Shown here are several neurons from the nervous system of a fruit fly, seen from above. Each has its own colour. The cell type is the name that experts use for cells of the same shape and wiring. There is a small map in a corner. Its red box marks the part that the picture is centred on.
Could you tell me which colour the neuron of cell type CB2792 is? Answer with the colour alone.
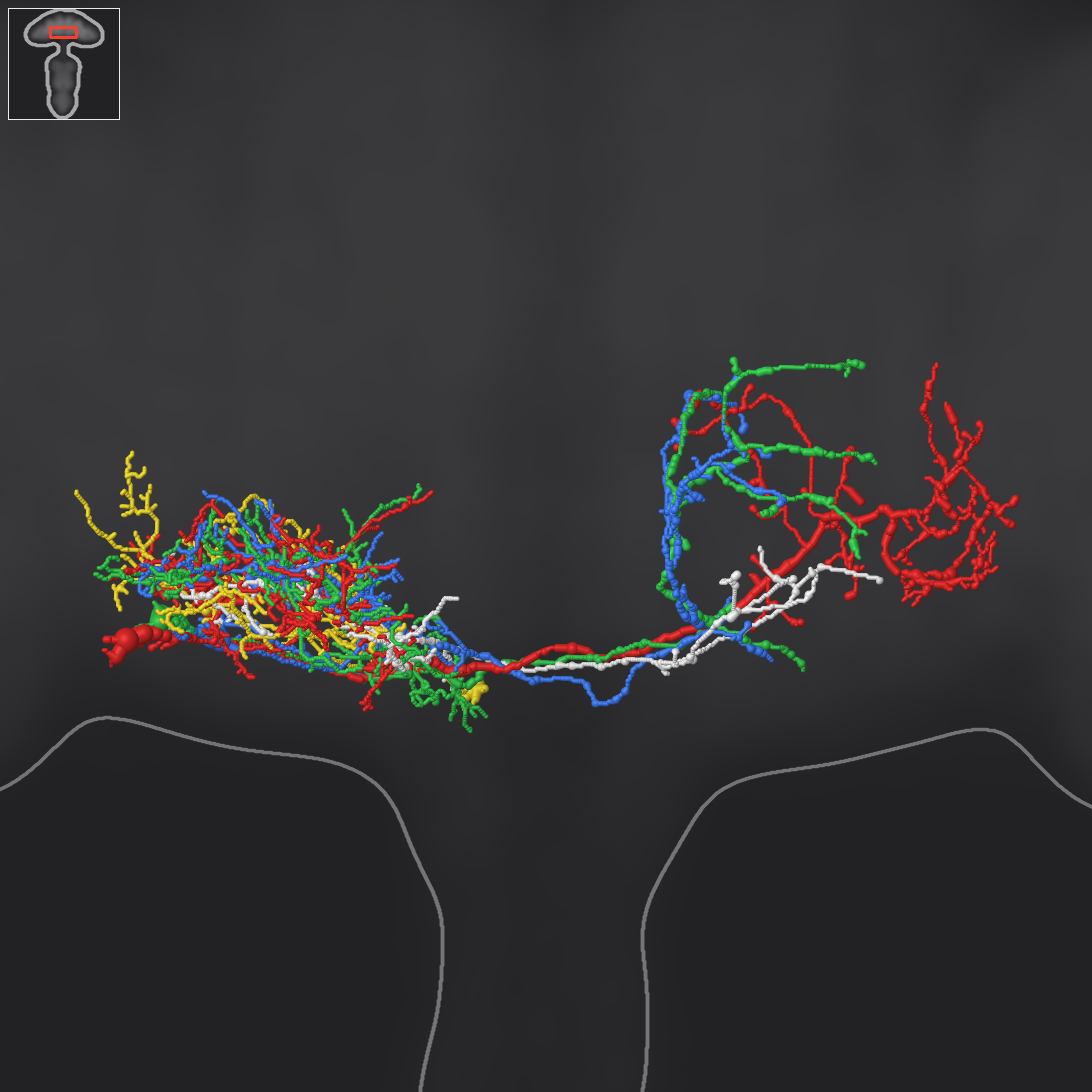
yellow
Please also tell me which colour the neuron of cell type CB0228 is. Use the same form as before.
red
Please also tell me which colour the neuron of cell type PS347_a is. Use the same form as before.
green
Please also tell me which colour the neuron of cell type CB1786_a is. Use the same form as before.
white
